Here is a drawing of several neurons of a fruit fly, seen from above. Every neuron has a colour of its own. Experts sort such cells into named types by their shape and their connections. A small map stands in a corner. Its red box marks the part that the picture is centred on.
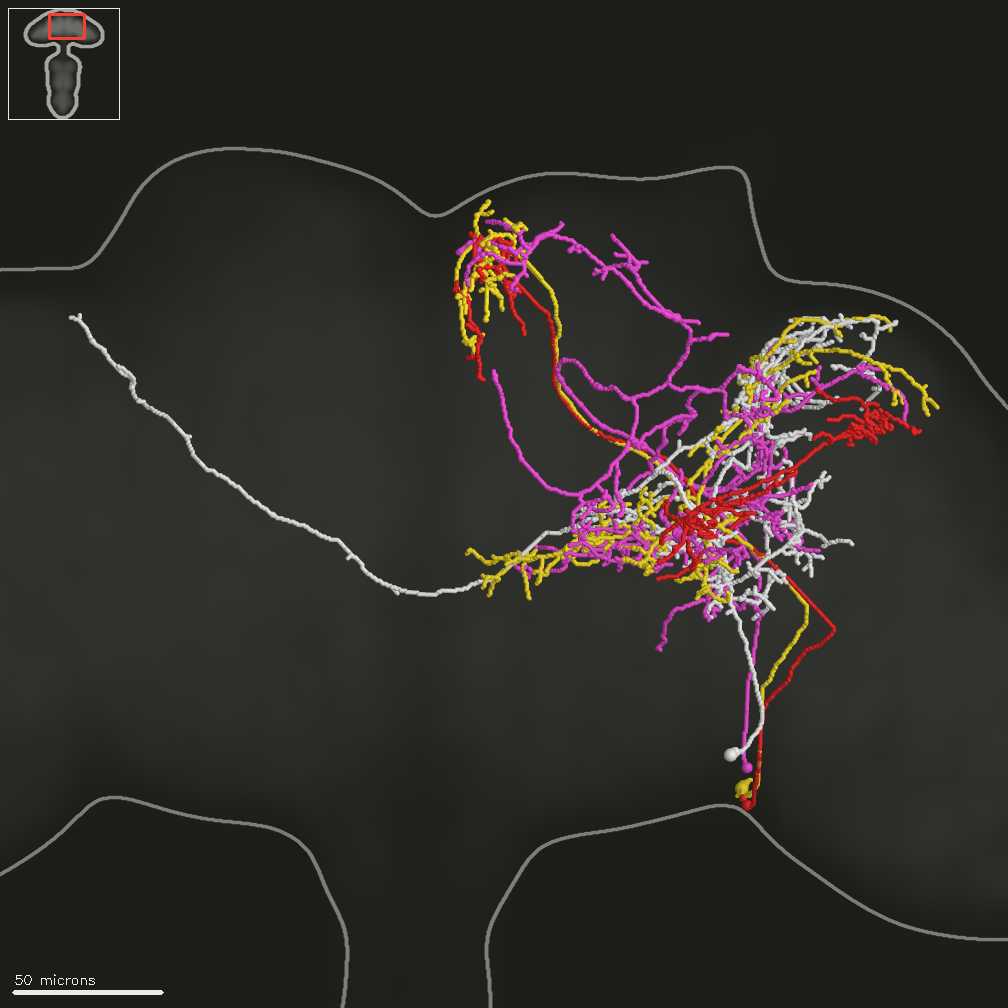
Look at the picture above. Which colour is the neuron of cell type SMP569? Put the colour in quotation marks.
"red"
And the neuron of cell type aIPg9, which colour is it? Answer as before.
"magenta"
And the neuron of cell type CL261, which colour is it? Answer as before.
"yellow"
